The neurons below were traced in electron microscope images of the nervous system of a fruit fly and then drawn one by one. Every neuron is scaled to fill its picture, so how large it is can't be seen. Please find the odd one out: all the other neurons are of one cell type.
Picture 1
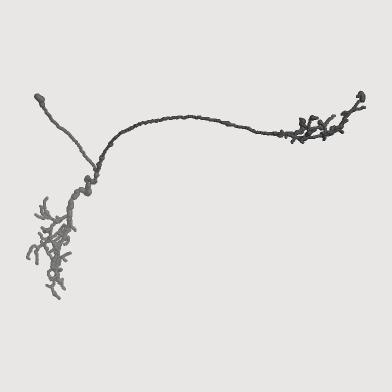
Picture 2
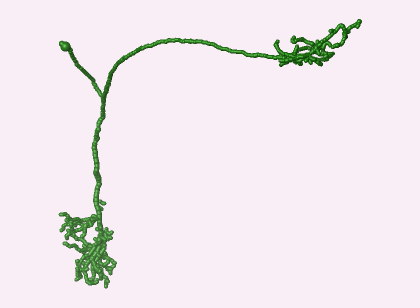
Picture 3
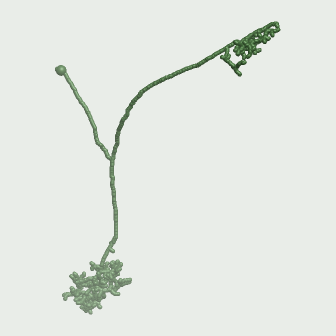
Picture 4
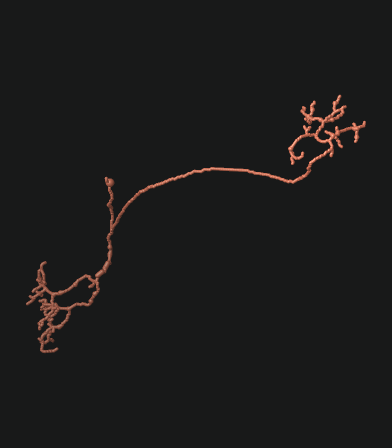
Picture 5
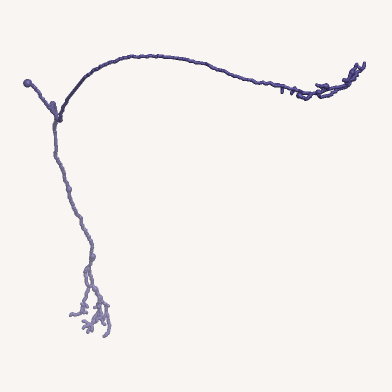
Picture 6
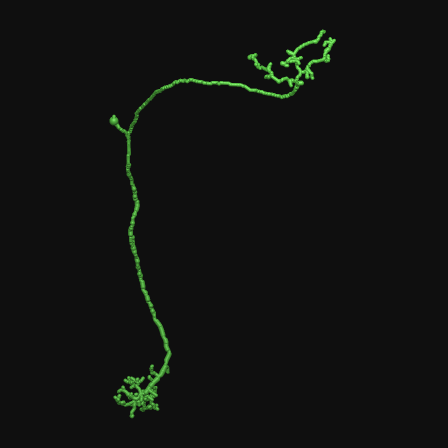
3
